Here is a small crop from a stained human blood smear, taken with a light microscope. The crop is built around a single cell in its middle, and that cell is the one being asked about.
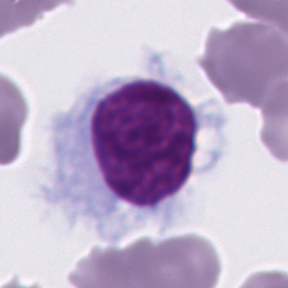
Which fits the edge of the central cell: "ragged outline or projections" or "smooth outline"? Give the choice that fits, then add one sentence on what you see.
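Ragged outline or projections. Fine hair-like projections stick out from the cytoplasm on all sides of the cell.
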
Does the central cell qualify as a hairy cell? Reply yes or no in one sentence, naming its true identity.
Yes, the cell in the middle is rightly called a hairy cell.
